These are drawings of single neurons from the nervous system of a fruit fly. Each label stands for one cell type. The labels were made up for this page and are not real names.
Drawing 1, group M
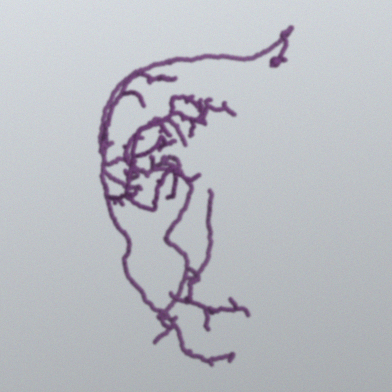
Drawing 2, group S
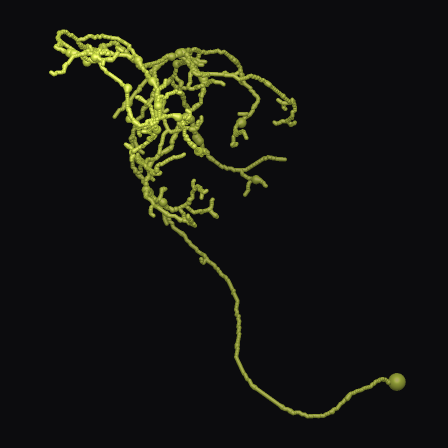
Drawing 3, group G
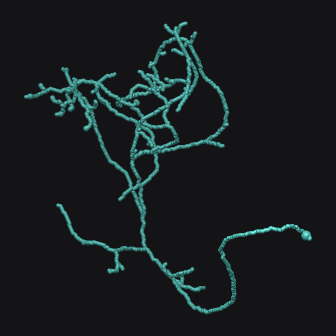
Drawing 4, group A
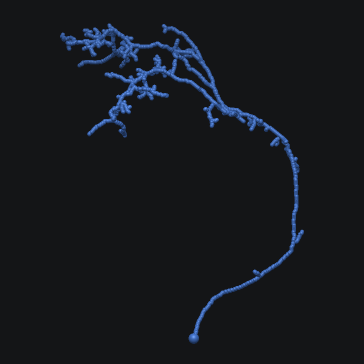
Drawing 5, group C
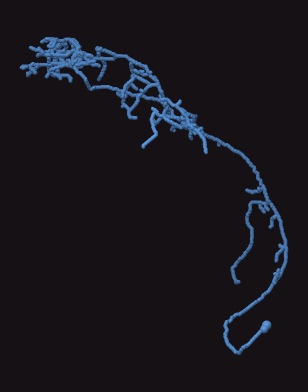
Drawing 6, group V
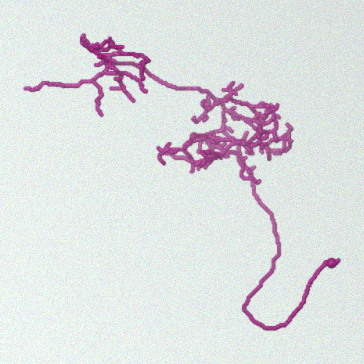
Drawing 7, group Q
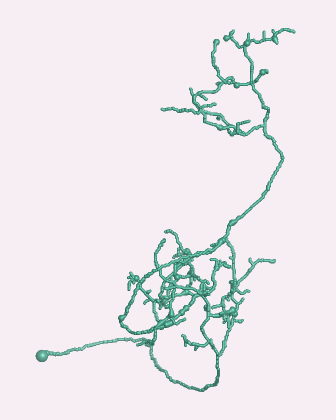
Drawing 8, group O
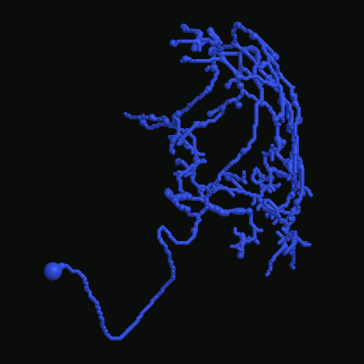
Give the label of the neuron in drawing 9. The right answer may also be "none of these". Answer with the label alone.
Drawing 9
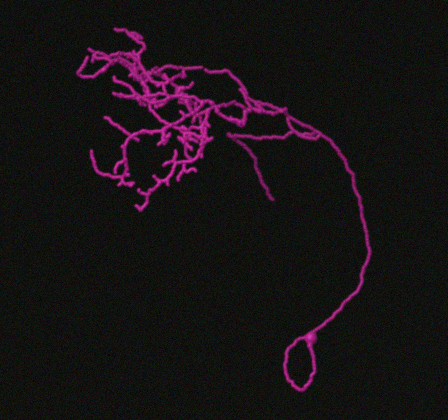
group G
